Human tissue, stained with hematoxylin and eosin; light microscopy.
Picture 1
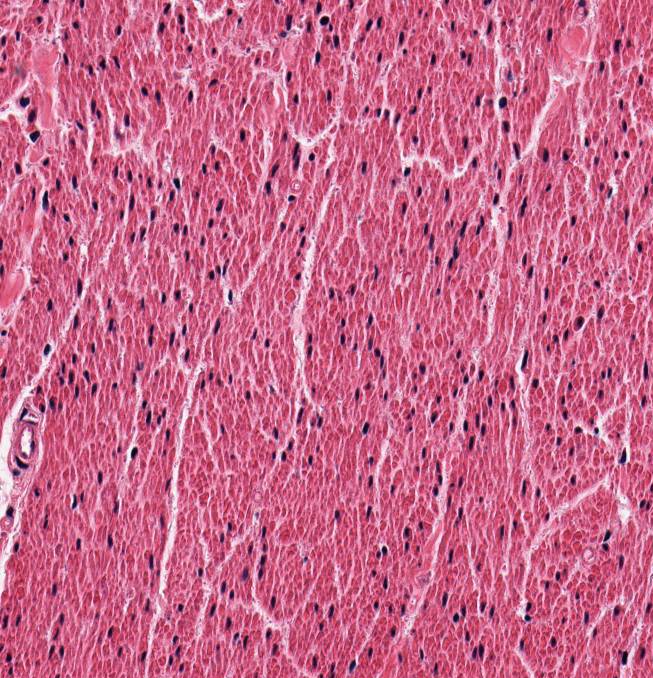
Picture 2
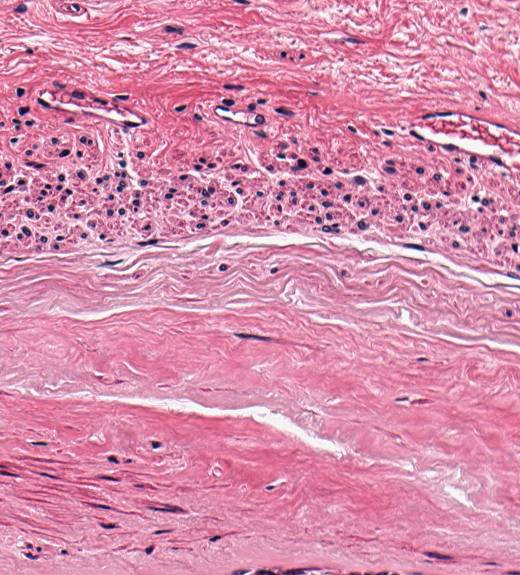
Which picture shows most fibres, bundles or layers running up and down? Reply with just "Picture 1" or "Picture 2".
Picture 1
